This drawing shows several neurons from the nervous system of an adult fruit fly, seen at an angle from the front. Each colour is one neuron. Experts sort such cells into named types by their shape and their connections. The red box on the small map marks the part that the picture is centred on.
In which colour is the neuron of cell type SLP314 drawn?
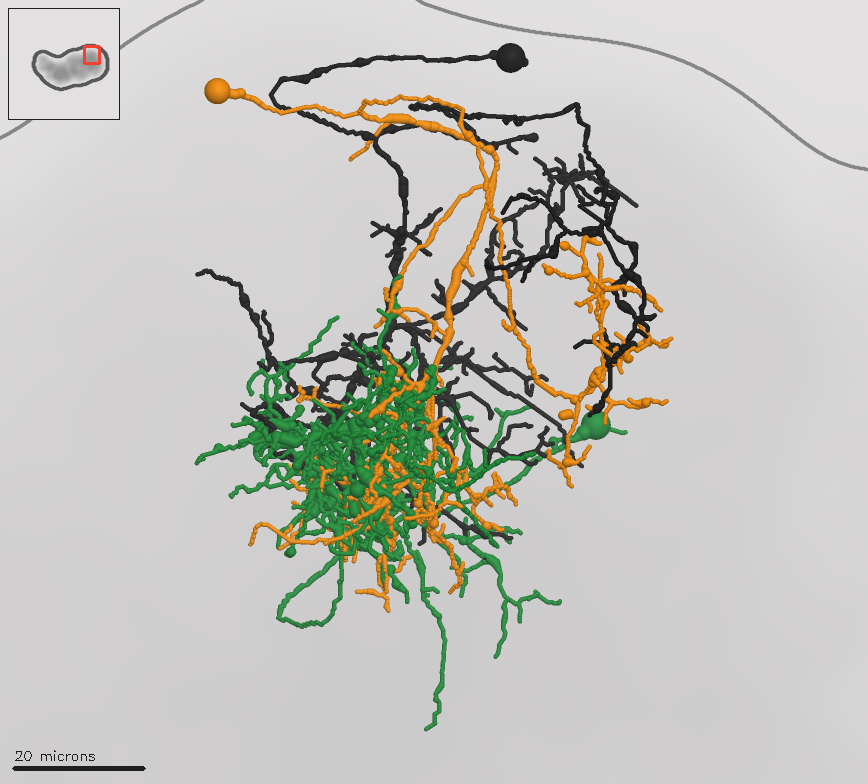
orange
